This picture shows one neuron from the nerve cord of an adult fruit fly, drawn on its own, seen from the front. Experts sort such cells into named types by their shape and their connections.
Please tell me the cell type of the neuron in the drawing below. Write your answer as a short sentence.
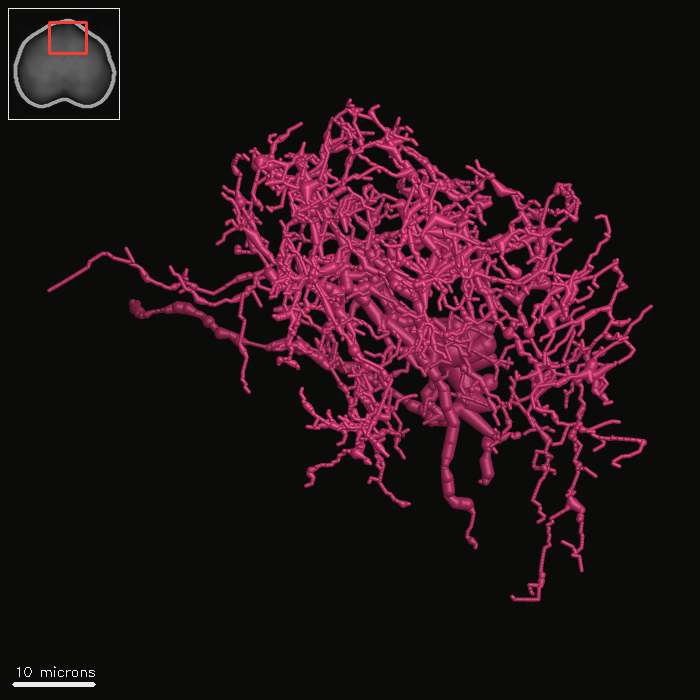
The cell type is MNad20.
